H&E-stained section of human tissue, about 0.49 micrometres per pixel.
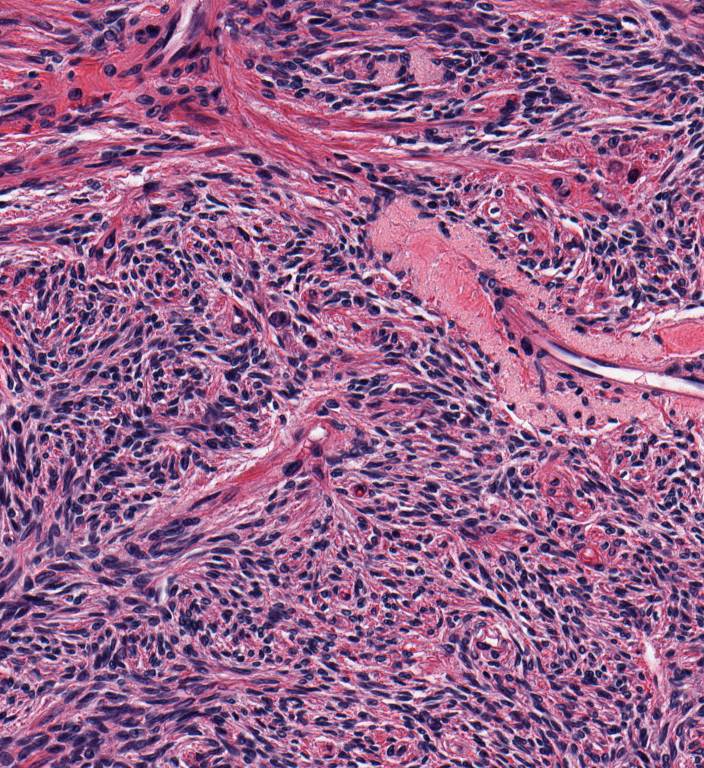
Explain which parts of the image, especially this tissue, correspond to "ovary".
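This tissue is ovary.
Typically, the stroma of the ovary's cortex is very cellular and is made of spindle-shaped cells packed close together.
That fits this field, where spindle cells fill nearly the whole view, arranged in short interlacing fascicles and whorls. Their nuclei are elongated, tapering and darkly stained, and the scant pink cytoplasm around them has indistinct cell borders. Across the upper left, bands of dense pink collagen run diagonally.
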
